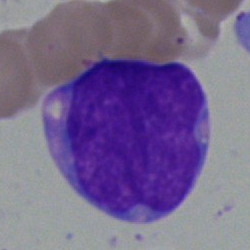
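Blast, the cell in the middle of the smear. First, the nucleus occupies most of the cell, its chromatin finely stippled rather than coarsely clumped. Next, the cytoplasm is a narrow rim, widest on the left side. Last, a small clear vacuole sits in the cytoplasm at the upper left.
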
